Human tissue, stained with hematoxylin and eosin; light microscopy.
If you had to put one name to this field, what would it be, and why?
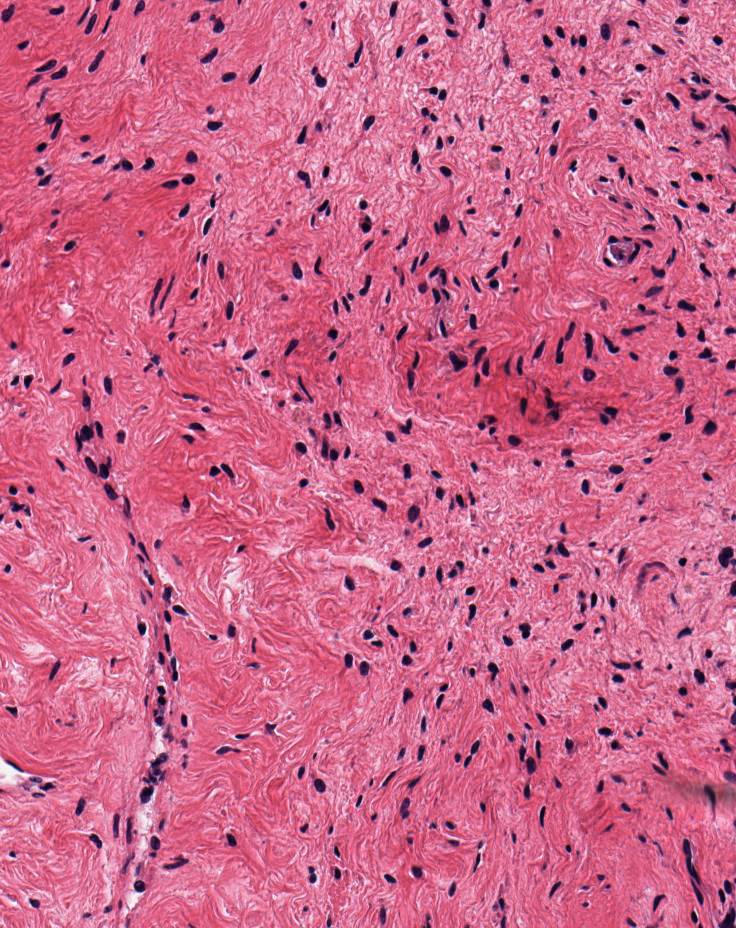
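Dense connective tissue fills the whole field; no epithelium is present. Wavy pink collagen fibres run in interlacing, swirling bundles in many directions. Small, dark, oval to spindle-shaped nuclei, fairly uniform, lie scattered evenly through the collagen.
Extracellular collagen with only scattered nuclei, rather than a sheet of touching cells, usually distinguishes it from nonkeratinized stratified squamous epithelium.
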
